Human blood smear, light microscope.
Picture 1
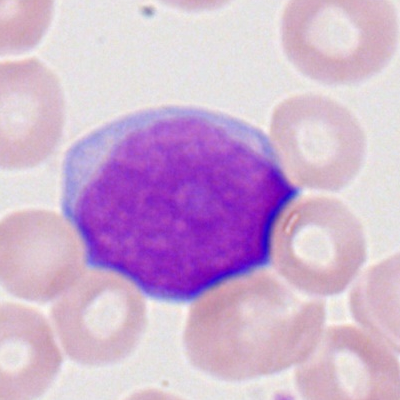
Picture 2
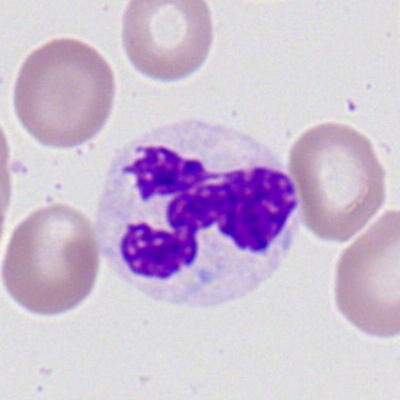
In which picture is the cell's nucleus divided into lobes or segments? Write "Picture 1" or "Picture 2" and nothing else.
Picture 2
